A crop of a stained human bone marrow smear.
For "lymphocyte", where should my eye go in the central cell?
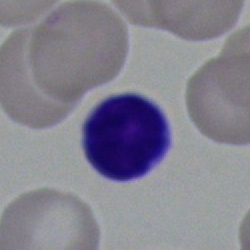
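The cell has a round outline, and its chromatin is dense and evenly dark purple. No distinct rim of cytoplasm shows around the nucleus, which fits a lymphocyte.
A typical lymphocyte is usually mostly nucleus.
No granules are seen anywhere in the cell, which also fits.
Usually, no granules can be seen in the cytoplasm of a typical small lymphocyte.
Nothing seen here runs against the name lymphocyte.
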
